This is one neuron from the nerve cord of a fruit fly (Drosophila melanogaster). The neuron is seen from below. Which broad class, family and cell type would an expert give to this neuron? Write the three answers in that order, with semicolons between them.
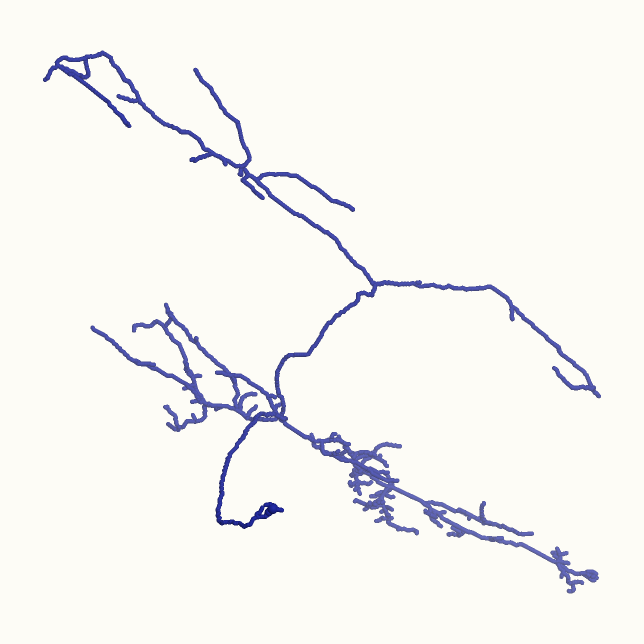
ascending neuron; hemilineage 07B; IN07B063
